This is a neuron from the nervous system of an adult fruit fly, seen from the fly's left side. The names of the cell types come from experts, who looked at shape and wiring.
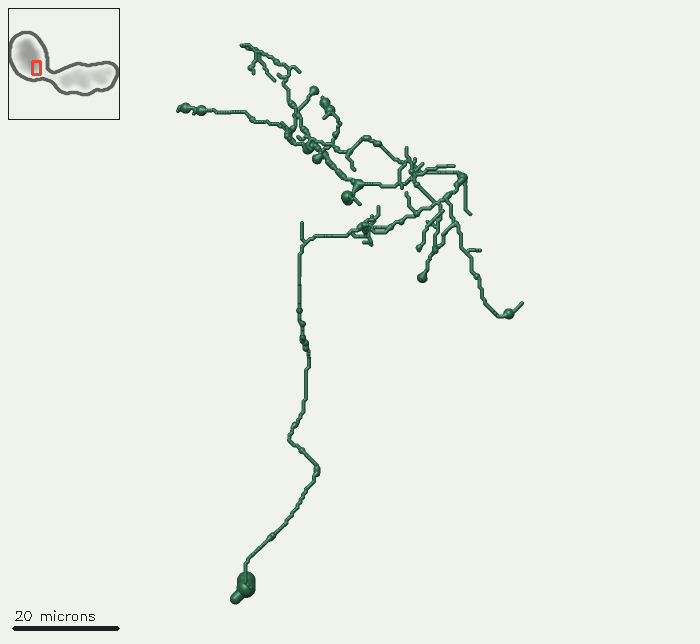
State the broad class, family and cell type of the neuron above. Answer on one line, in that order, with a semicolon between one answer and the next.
central-brain intrinsic neuron; hemilineage LB3; GNG332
